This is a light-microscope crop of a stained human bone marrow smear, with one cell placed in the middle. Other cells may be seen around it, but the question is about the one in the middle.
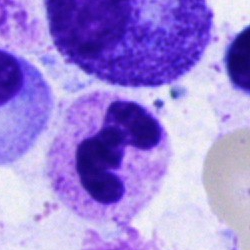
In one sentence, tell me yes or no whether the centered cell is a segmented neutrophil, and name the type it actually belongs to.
Yes, placed in the middle of the crop is a segmented neutrophil.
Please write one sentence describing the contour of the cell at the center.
Thanks for asking; the cell edge is smooth and has no projections.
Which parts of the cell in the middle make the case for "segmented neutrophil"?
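Two features of this cell go with the name segmented neutrophil. First, the chromatin is dense and stains dark purple.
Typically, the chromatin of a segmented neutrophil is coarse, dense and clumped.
Second, fine pinkish-purple granules are scattered through the cytoplasm.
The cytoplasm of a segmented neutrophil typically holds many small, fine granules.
The roughly round, smooth outline and the plentiful, pale pinkish-lilac cytoplasm are also seen.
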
